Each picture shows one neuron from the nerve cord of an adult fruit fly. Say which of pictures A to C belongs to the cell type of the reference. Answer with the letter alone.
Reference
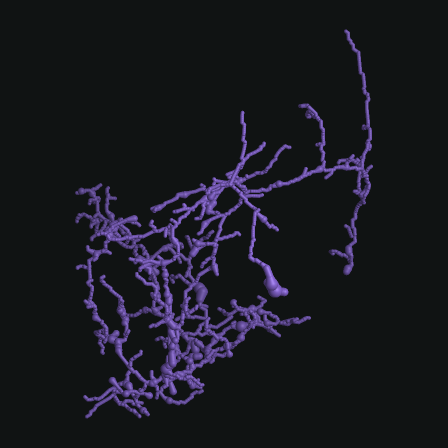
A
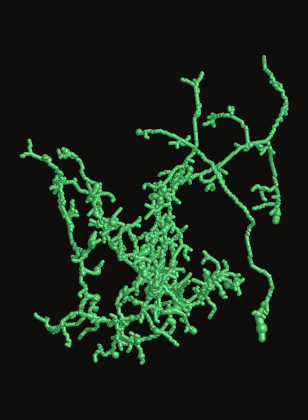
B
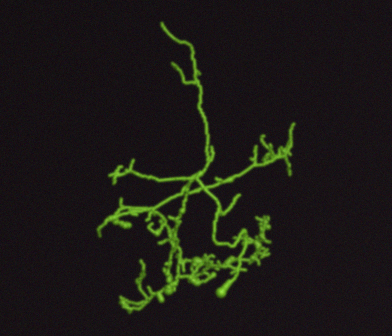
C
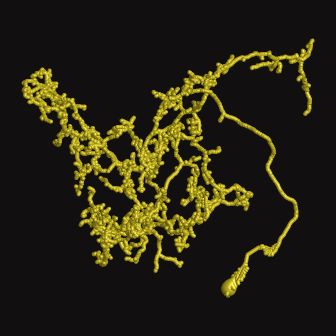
C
